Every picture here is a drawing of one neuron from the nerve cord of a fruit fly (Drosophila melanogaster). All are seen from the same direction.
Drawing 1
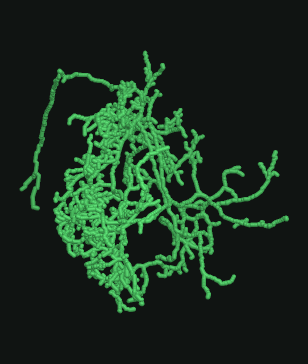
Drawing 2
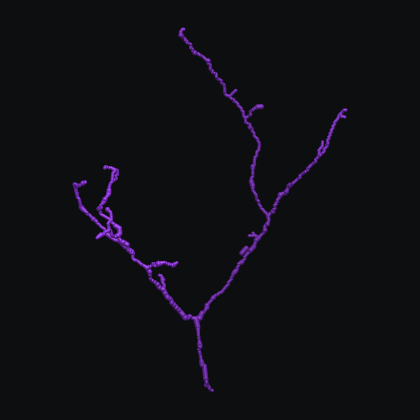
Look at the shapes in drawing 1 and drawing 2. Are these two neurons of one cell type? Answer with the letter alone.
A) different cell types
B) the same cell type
B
